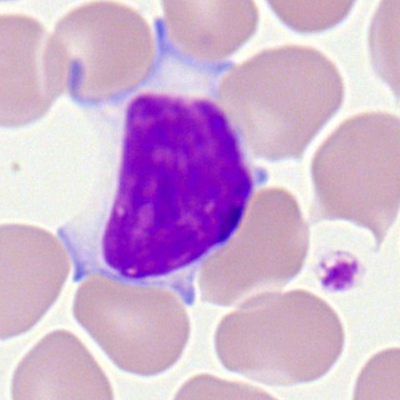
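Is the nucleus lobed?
No; the single nucleus is unlobed, with a roughly angular, four-sided outline.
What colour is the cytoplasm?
Pale blue-grey, deepening to a stronger blue along parts of its edge.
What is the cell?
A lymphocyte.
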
